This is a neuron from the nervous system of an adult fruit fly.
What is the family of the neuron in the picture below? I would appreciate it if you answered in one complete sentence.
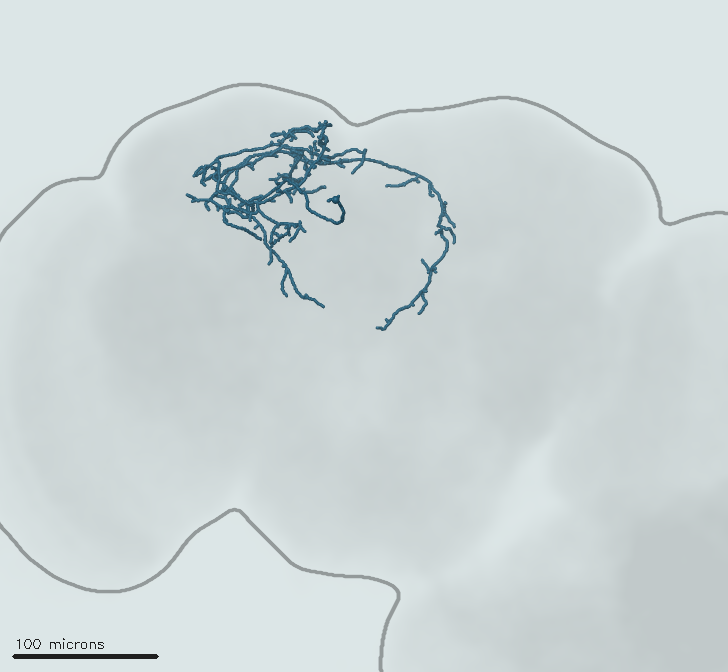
This neuron falls within the family hemilineage DM4_dorsal.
